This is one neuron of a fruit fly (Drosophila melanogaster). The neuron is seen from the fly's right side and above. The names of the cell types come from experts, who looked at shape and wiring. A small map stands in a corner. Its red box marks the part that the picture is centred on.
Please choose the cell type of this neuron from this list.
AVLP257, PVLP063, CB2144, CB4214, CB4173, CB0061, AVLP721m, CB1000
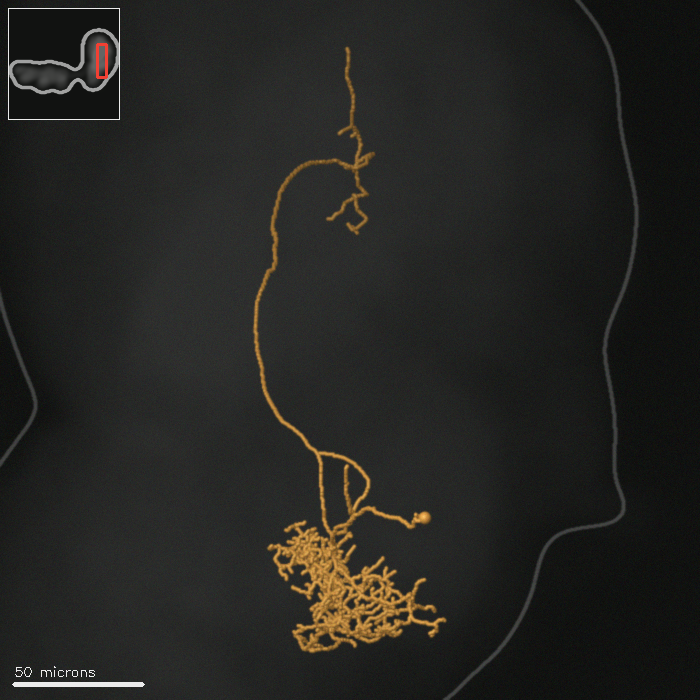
CB4173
